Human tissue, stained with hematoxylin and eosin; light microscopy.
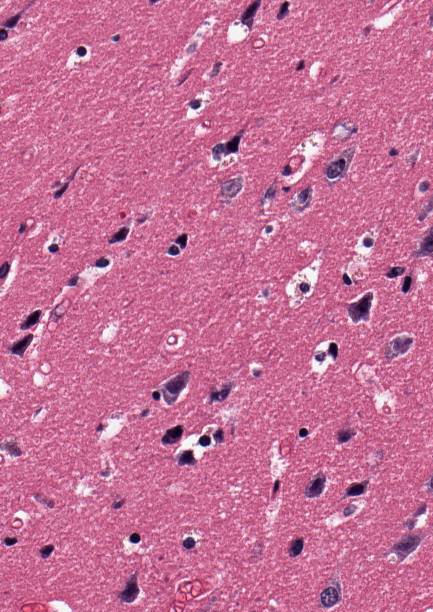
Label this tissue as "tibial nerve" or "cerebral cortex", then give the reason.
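This is cerebral cortex. Neurons with angular, triangular cell bodies are scattered throughout the field.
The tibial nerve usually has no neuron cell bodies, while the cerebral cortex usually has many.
Many of these cell bodies stain dark purple and look shrunken. The background is pink, finely granular and fibrillary, without epithelium or glands.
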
